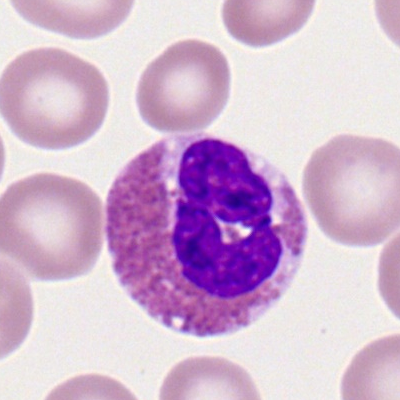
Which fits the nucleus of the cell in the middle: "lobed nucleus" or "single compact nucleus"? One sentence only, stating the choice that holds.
The nucleus has been divided into two or more segments.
